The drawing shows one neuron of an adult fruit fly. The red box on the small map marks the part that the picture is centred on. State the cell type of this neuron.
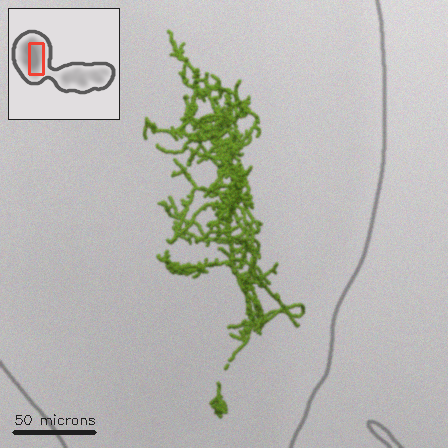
PS138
